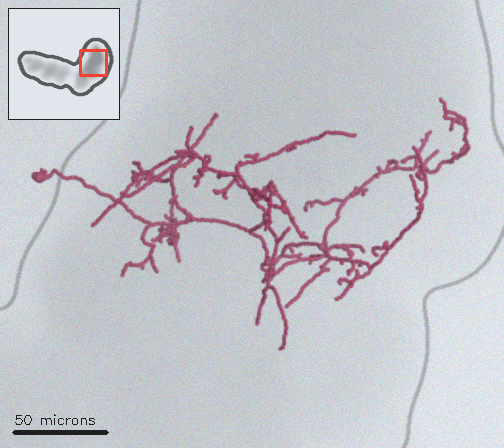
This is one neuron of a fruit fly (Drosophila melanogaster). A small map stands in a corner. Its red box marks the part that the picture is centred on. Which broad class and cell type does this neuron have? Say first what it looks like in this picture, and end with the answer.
Its cell body lies on the left of the picture. By the scale bar it is about 250 microns wide in this view. The picture shows dozens of branch ends. Its broad class is central-brain intrinsic neuron. The cell type is LAL191.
